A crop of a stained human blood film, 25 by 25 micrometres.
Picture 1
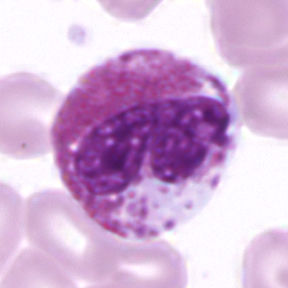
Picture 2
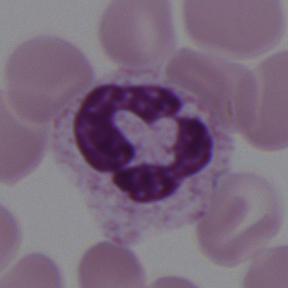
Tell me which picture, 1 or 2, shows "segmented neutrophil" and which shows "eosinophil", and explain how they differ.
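The eosinophil is the one in picture 1, and the segmented neutrophil is the one in picture 2. Now count the nuclear lobes: the eosinophil's nucleus has two, while the segmented neutrophil's is divided into several lobes that curve around a pale central area.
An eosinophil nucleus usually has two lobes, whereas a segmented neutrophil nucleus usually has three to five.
Next, turn to the cytoplasm in picture 2, which is pale pinkish-lilac rather than blue, with fine, small pinkish-violet granules scattered through it.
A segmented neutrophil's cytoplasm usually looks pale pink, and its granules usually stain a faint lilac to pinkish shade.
In both cells the chromatin is dark purple and clumped, coarsely in the eosinophil and densely in the segmented neutrophil, and neither nucleus shows any nucleoli. Both outlines are rounded: round and smooth in picture 1, roughly round in picture 2. Around the eosinophil you will find only red cells, with no other nucleated cell in view.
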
